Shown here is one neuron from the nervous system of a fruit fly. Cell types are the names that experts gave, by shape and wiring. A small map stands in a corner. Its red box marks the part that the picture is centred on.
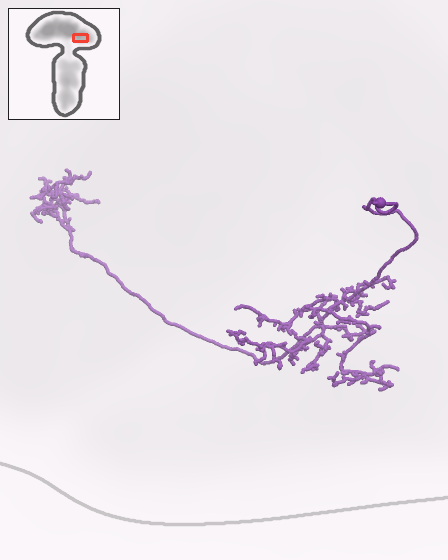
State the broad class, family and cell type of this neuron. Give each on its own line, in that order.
optic-lobe intrinsic neuron
Tm
Tm40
